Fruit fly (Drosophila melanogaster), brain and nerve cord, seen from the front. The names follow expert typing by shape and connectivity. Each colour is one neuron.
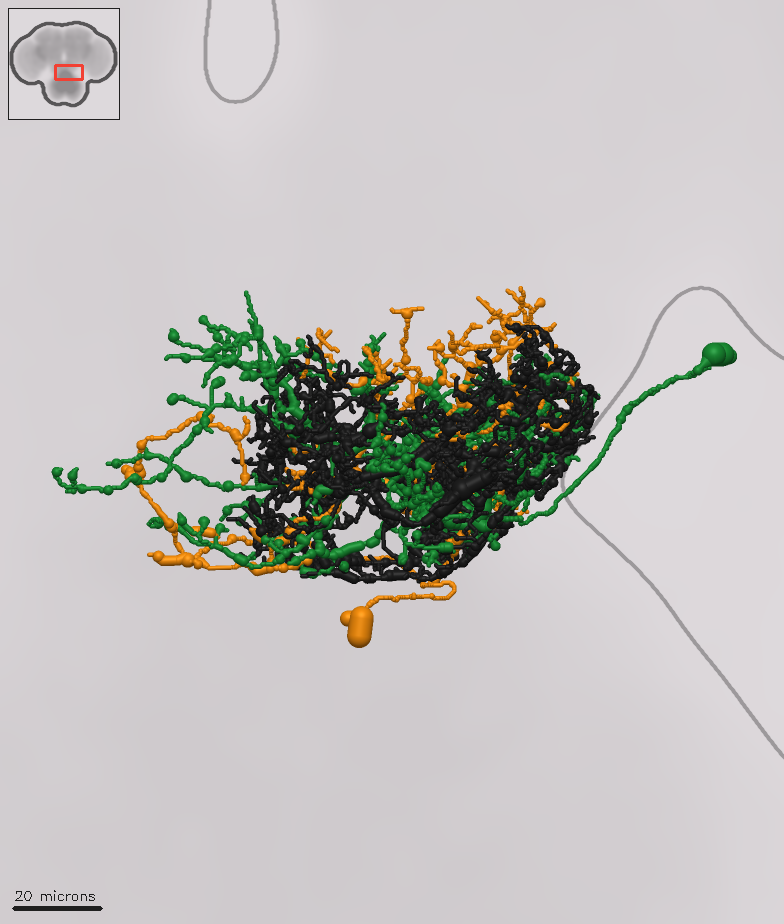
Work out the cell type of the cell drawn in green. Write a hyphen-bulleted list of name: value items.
- cell type: GNG131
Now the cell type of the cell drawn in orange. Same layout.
- cell type: GNG247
